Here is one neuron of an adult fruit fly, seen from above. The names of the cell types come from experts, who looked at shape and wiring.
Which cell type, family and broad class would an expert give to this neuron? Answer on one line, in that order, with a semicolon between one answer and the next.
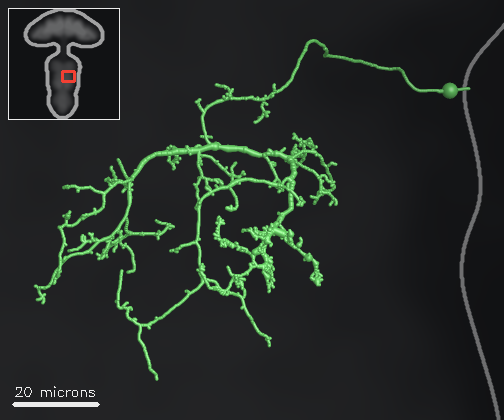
IN03B077; hemilineage 03B; nerve-cord intrinsic neuron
